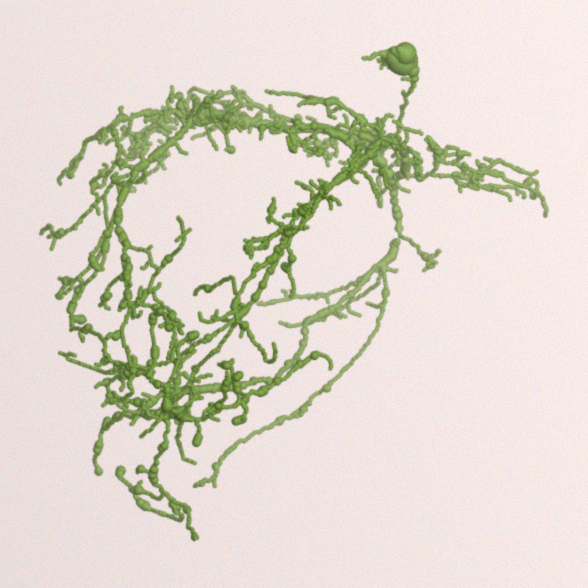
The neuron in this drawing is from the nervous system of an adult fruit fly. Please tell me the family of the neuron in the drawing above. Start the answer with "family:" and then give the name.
family: hemilineage 04B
